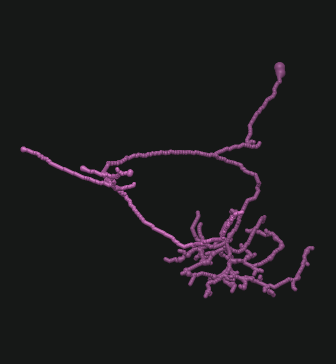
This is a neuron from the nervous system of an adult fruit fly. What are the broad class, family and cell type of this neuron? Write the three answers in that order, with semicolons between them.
visual projection neuron; LC; LC25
